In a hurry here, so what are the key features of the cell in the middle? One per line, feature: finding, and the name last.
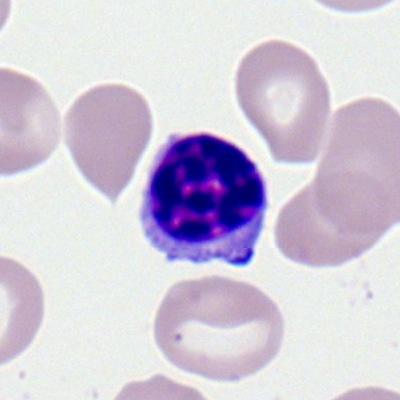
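Chromatin: dense, dark purple, coarse clumps with paler spaces between
Nucleoli: none seen
Cytoplasmic granules: none distinct
Edge: small dark blue knob projecting at lower right
Name: lymphocyte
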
